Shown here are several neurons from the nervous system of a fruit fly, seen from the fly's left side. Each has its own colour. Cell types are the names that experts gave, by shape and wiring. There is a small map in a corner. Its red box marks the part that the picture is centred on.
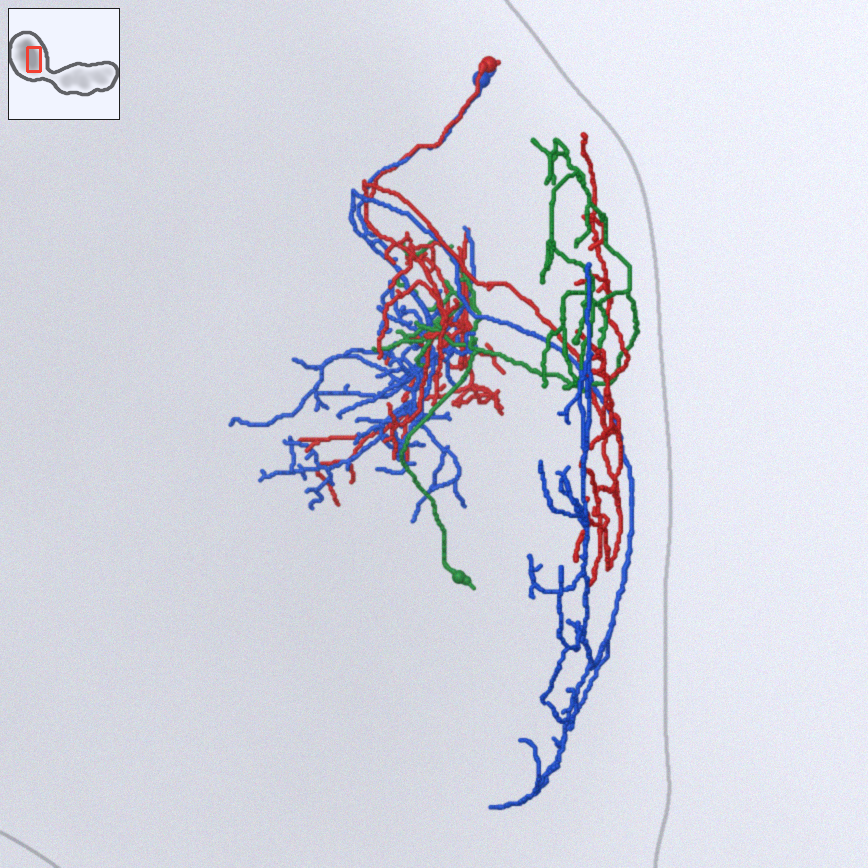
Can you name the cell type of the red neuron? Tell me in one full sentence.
It is as LPT115 that this neuron is typed.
